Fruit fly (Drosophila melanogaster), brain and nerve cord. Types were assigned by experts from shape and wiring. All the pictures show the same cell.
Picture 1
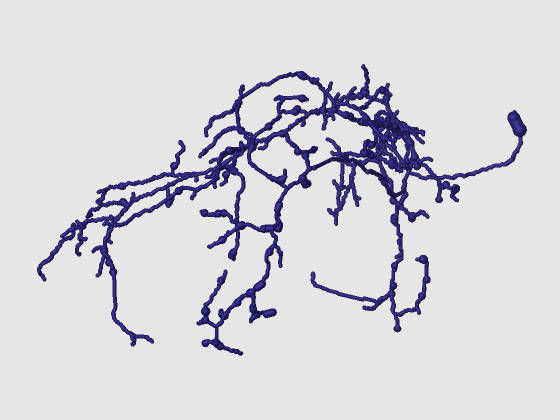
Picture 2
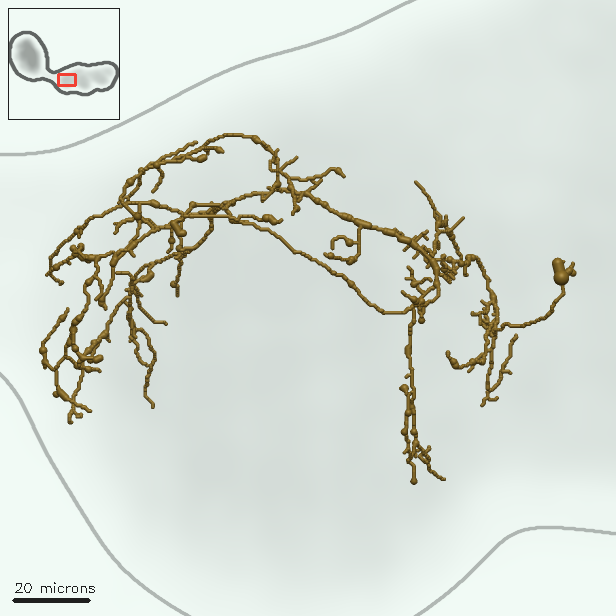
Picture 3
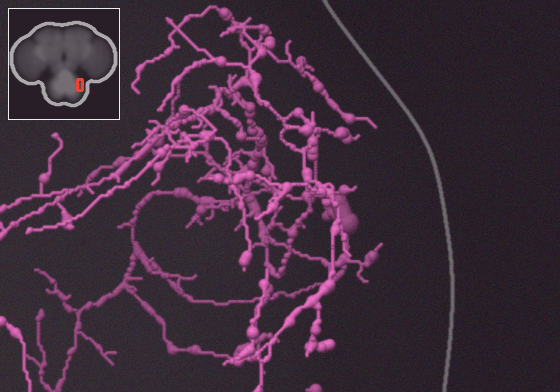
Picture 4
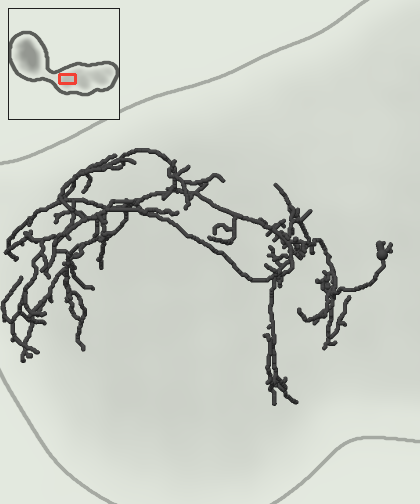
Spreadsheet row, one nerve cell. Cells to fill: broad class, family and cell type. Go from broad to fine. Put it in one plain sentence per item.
A nerve-cord intrinsic neuron of hemilineage 03A, type IN03A065.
